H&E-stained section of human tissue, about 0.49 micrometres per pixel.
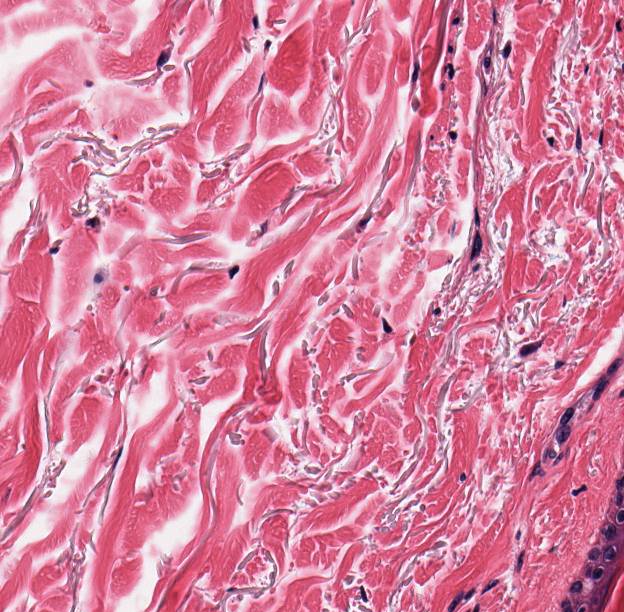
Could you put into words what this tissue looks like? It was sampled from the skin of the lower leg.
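Thick pink collagen bundles fill most of the field, with few cells. Sparse small dark elongated fibroblast nuclei lie scattered between the bundles. Toward the right, fibres are finer and paler and carry more nuclei than on the left. At the lower right corner, closely packed cells with rounded dark purple nuclei form a row along the field's edge.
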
